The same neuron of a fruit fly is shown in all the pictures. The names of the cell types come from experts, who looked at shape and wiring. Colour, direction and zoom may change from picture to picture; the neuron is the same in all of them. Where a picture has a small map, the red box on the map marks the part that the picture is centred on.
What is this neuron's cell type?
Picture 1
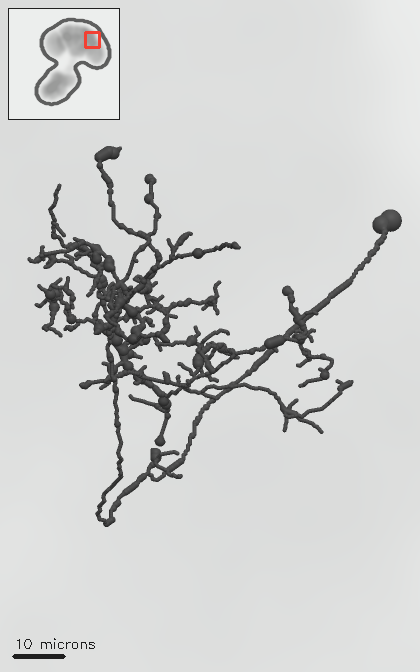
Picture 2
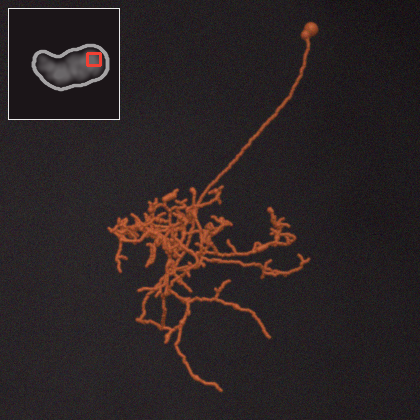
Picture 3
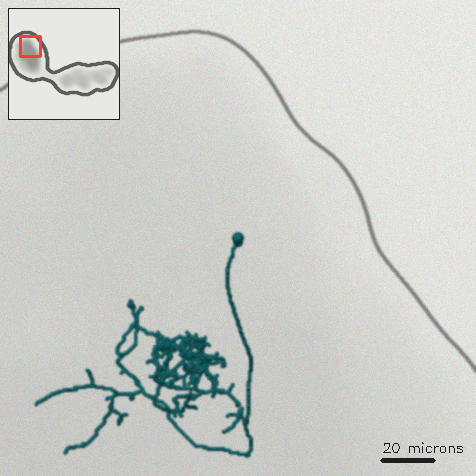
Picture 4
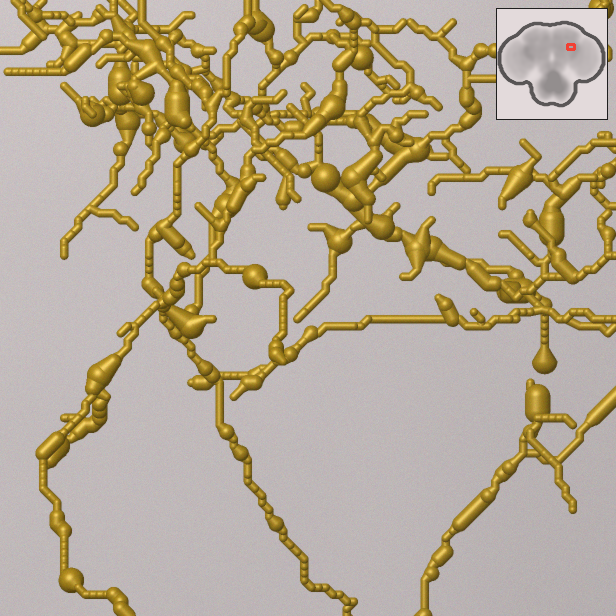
PVLP133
